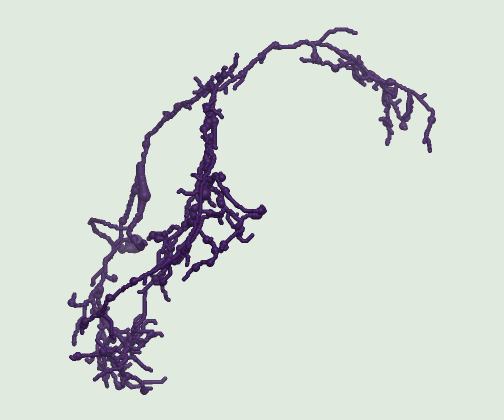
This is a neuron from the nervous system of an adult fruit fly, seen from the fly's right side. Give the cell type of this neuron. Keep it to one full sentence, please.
This neuron is an instance of the cell type CL134.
